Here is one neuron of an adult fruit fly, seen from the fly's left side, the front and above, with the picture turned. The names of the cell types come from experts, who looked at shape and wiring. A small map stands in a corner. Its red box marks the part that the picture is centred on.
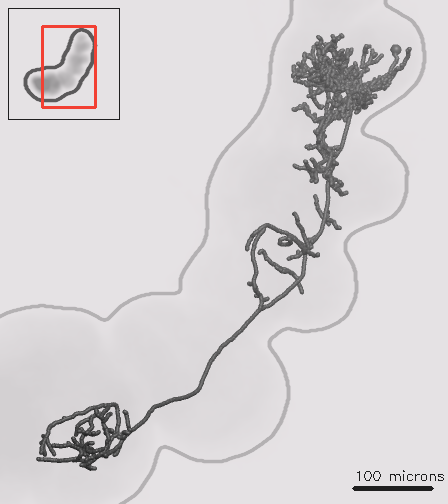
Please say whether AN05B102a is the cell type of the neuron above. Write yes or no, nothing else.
no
